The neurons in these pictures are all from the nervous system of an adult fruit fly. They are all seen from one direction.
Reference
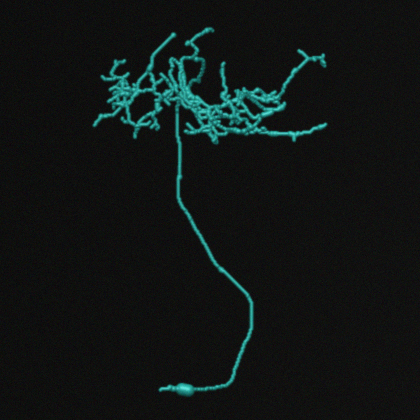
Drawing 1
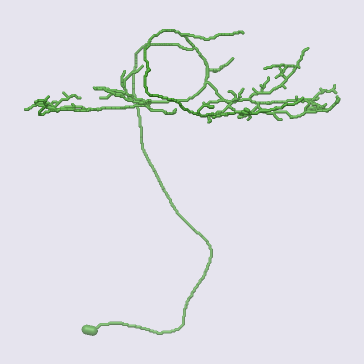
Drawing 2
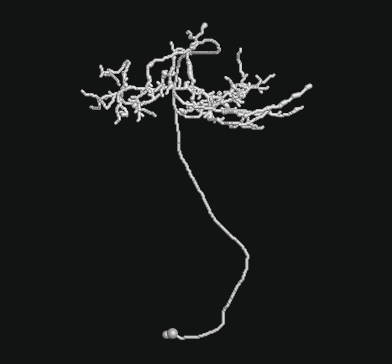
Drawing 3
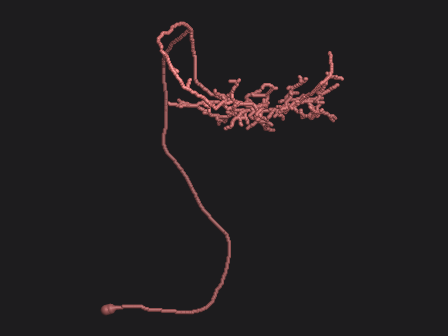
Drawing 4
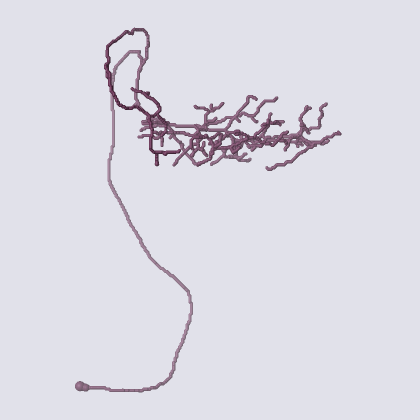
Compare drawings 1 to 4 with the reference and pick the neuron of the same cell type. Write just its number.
2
